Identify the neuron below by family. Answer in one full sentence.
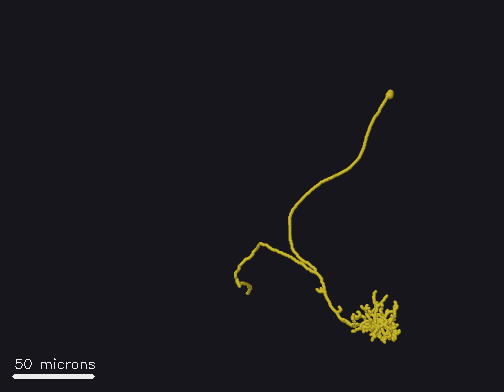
The family grouping of the neuron is hemilineage 23B.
